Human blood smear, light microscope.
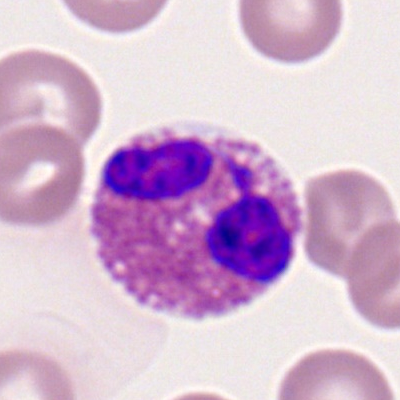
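Eosinophil (middle cell): nucleus of two separate lobes, one upper left, one lower right. Chromatin dark purple. Cytoplasm abundant relative to nucleus.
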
